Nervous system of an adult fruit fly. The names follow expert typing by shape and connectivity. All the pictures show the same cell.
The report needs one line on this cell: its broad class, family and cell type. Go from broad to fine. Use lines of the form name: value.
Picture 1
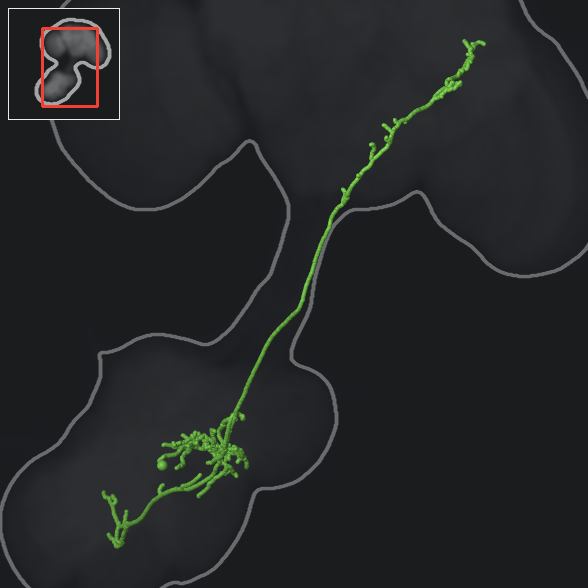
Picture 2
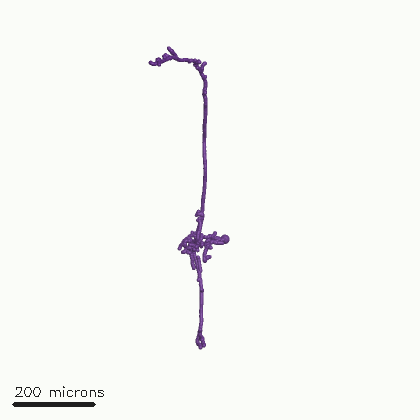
broad class: ascending neuron
family: hemilineage 05B
cell type: AN05B081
